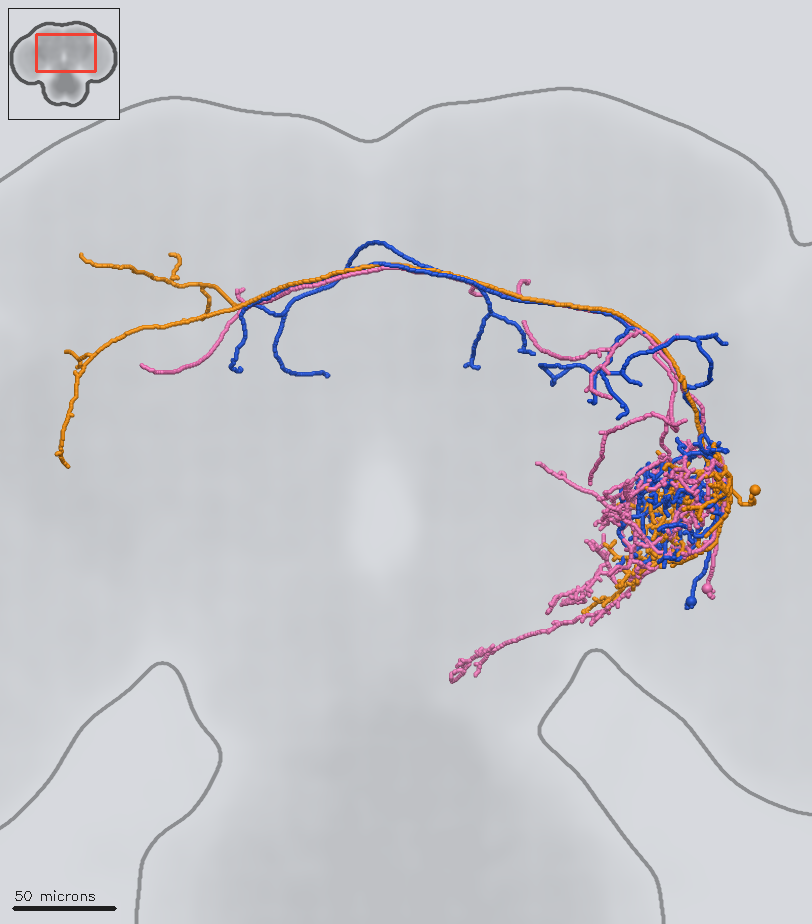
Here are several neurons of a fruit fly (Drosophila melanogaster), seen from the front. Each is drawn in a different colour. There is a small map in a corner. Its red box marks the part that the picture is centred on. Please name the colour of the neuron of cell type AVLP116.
orange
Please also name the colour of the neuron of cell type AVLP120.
pink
